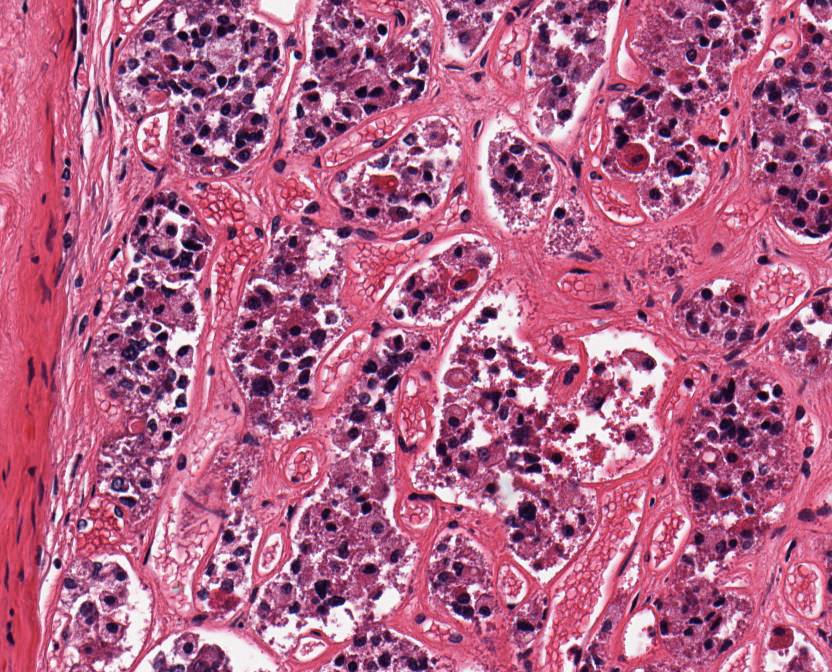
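Pituitary. First, cells throughout the field are grouped in rounded nests separated by thin fibrovascular septa. Second, the nests form no gland lumens or tubules. Third, a band of dense pink collagen runs along the left edge, its elongated nuclei lying vertically.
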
